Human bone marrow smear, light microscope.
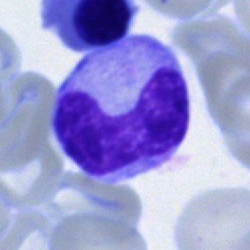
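Band neutrophil: notice first how round and smooth the cell outline is. Now look at the nucleus, shaped like a kidney or horseshoe, filling the lower half of the cell with its indentation facing upward. The cytoplasm shows no vacuoles.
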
